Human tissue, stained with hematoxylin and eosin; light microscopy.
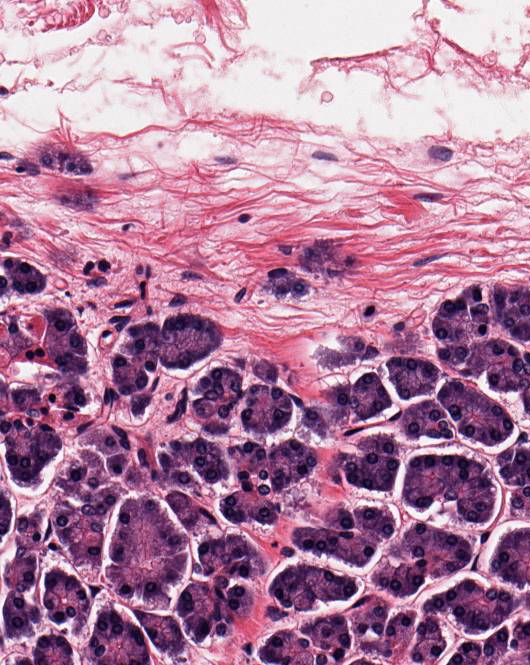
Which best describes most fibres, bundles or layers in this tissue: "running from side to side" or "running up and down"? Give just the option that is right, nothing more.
Running from side to side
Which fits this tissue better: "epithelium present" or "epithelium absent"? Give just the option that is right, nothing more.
Epithelium present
